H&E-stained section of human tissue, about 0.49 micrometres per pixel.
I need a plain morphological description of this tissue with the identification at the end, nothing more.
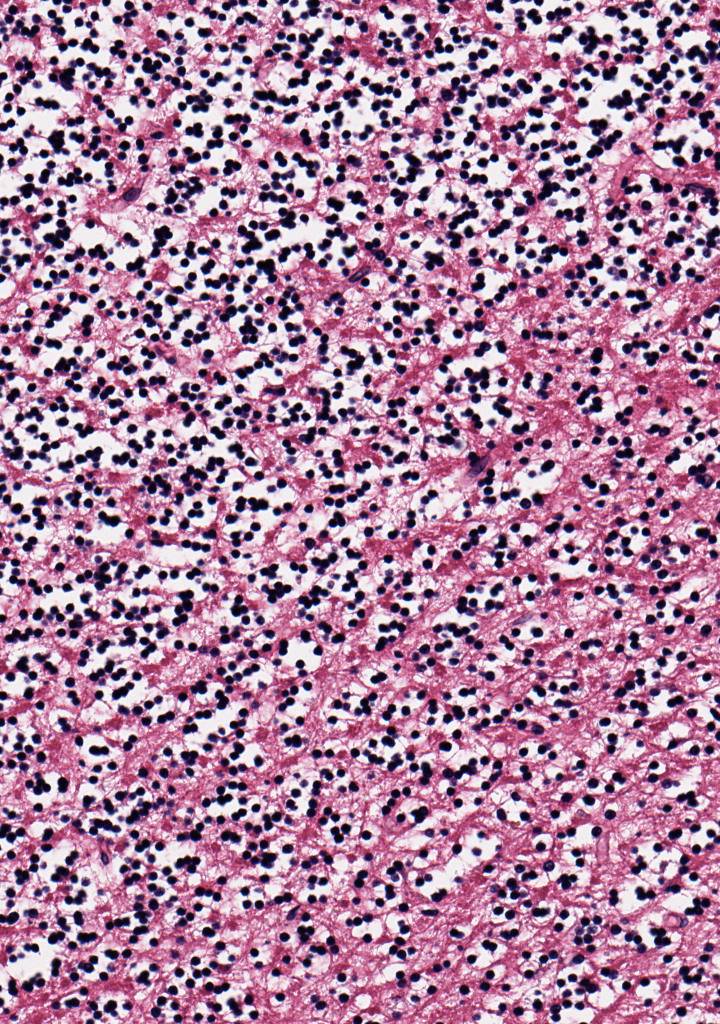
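Looking across the field, I see small dark nuclei packed densely and fairly evenly throughout, with no layering and no organised units. Here and there, sparsely, a few larger, paler, elongated nuclei sit among them. Nowhere do I find large cells with abundant cytoplasm. Between the nuclei there's a pink, finely fibrillary network. This tissue is cerebellum.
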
